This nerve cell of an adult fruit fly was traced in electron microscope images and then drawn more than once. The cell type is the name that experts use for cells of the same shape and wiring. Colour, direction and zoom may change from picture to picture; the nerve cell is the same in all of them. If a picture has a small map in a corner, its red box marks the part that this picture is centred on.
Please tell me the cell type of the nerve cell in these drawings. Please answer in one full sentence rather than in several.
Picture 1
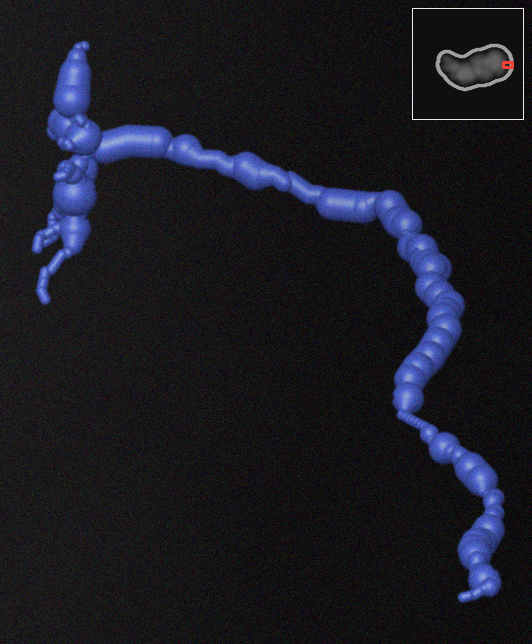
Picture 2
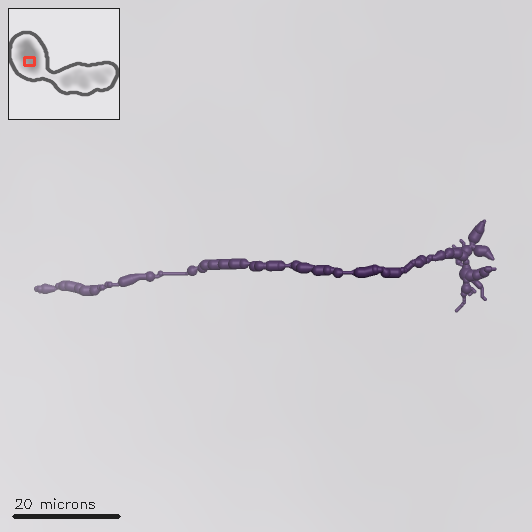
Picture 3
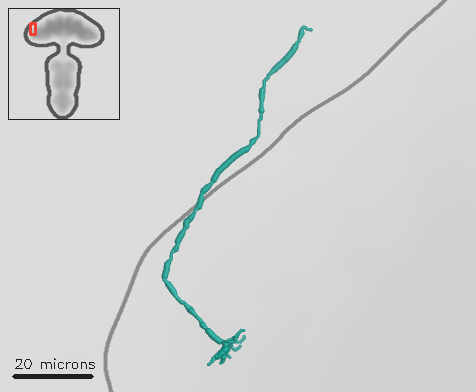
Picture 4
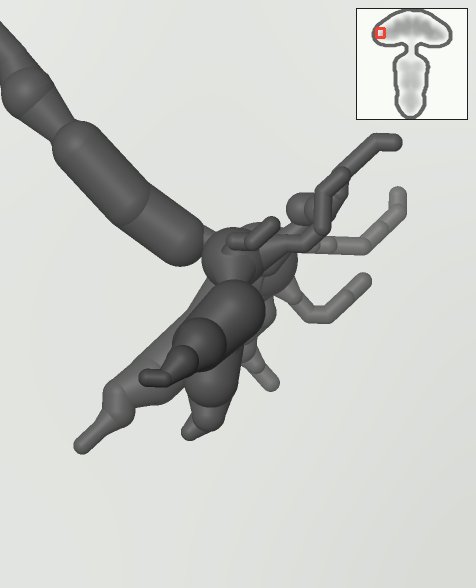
This nerve cell is included in the cell type L3.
